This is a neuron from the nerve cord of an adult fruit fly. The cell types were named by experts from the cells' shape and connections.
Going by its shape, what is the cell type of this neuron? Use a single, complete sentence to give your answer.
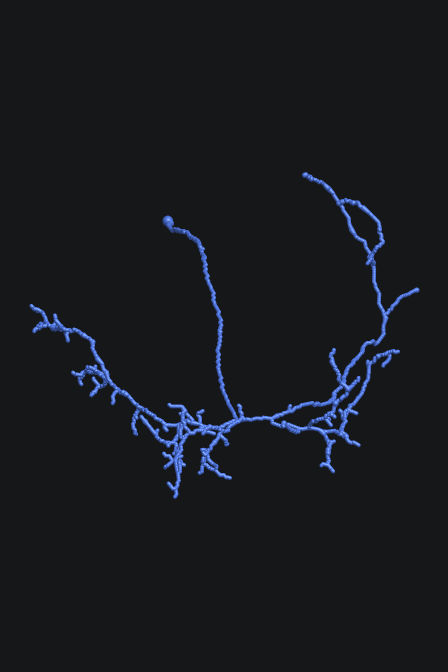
The cell type that fits this neuron is IN12B082.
